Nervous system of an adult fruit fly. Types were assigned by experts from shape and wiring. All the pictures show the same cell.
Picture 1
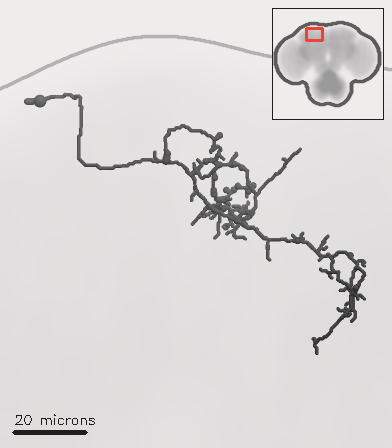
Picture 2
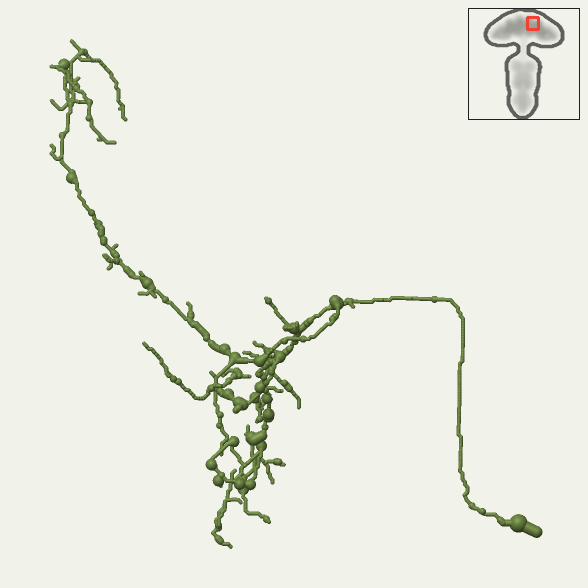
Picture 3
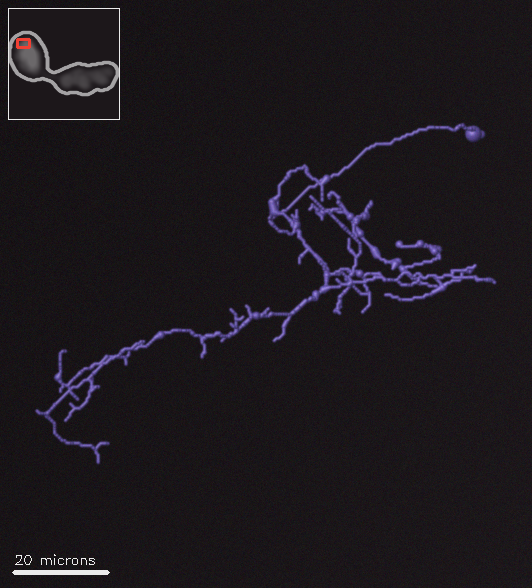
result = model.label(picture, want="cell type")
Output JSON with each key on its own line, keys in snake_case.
{
 "cell_type": "CB4197"
}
